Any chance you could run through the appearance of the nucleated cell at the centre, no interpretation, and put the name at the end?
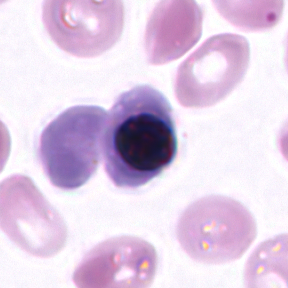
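The chromatin is dense and very dark, close to black, and no nucleoli can be made out in the nucleus. The cytoplasm has a greyish lilac-blue colour. The outline of the cell is smooth and has no projections. This cell is a normoblast.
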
